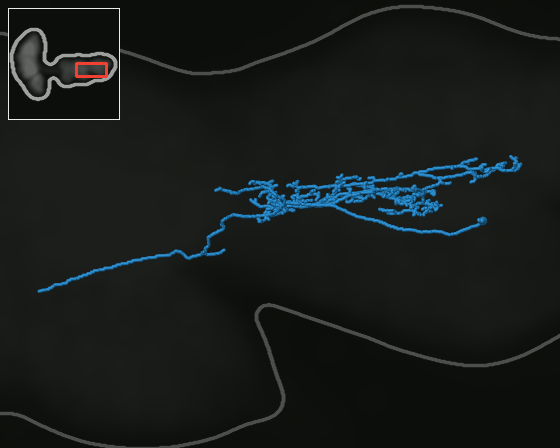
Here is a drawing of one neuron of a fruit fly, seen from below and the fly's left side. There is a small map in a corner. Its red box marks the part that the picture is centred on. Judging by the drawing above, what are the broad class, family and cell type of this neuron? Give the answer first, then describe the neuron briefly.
It is a nerve-cord intrinsic neuron. The family is hemilineage 10B. It is of cell type IN10B059. It lies in the nerve cord. In this view it is more than twice as wide as it is tall.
